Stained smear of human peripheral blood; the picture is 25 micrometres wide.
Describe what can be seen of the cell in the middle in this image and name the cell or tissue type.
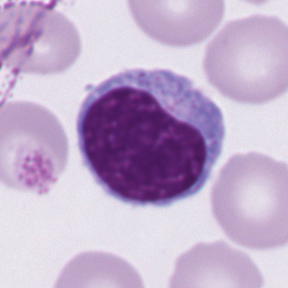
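The nucleus lies off-centre, toward the lower left of the cell, and has a shallow notch on its upper right edge. It measures about 11 by 9 micrometres and fills about 70% of the area of a cell about 13 micrometres across. The rim of cytoplasm is widest at the upper right, and fine lilac granules are scattered through it. This is a typical lymphocyte.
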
